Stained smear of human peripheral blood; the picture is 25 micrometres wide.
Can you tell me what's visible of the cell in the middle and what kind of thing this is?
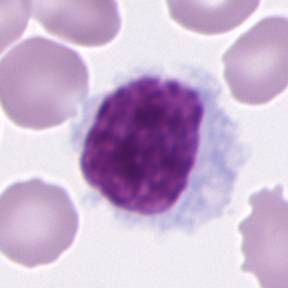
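The border is what catches my eye: ragged, with fine hair-like projections all the way round. The cytoplasm is pale blue, and I see no granules in it. Nor can I make out any nucleoli in the nucleus. So this is a hairy cell.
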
